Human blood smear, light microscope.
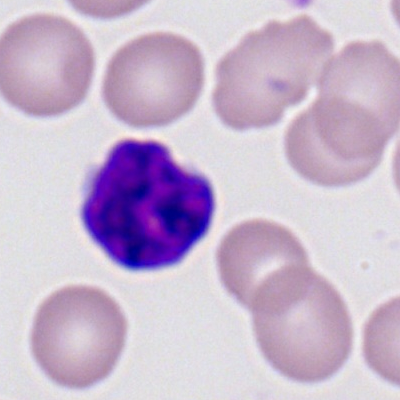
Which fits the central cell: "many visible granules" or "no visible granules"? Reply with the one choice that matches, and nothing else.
No visible granules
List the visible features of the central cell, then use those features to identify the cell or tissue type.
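The outline is roughly round, though the edge is slightly uneven and bumpy. Nearly the whole cell is nucleus, its chromatin dense and coarsely clumped with darker patches. Pale bluish cytoplasm shows only as a very thin sliver, mostly at the left edge. This is a lymphocyte.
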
